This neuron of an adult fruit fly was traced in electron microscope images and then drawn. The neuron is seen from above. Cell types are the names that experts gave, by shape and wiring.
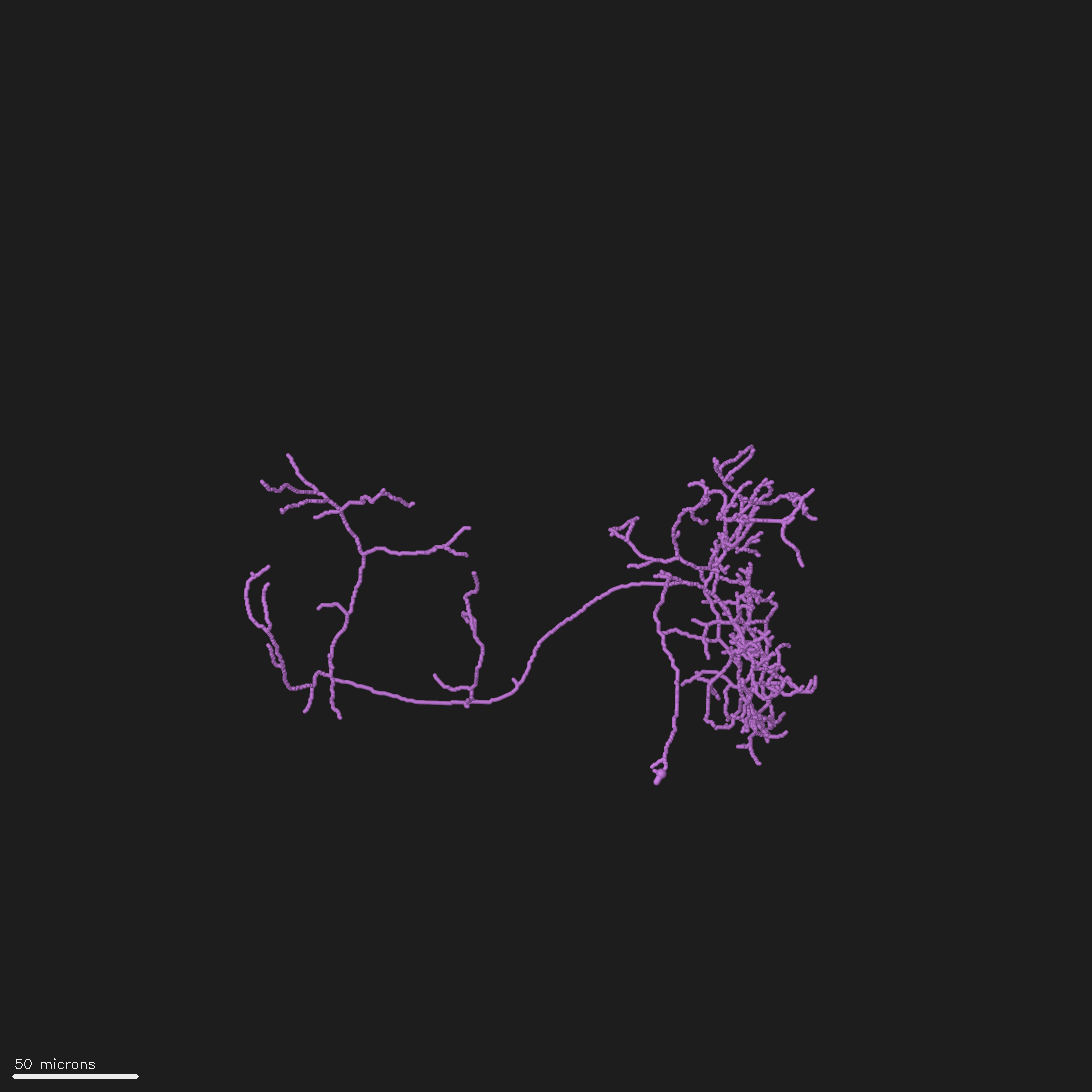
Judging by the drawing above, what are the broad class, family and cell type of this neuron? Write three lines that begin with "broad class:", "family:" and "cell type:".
broad class: central-brain intrinsic neuron
family: hemilineage DM6_central1
cell type: PLP301m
